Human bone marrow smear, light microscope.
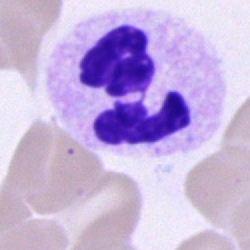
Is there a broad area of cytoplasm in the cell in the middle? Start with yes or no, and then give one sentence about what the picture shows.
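Yes. The cytoplasm is plentiful and pale lilac-pink.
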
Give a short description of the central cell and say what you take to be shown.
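Round, smooth outline. Chromatin dense, dark purple; nucleoli not visible. Segmented neutrophil.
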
